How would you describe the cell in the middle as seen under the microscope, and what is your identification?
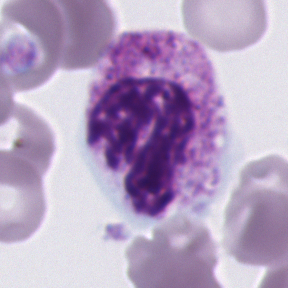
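The chromatin catches my eye first: dark purple and coarsely clumped. Fine pink-violet granules fill the cytoplasm, yet the outline of the nucleus still shows clearly among them. Most of that cytoplasm lies above and to the right of the nucleus. Put together, it's a segmented neutrophil.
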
